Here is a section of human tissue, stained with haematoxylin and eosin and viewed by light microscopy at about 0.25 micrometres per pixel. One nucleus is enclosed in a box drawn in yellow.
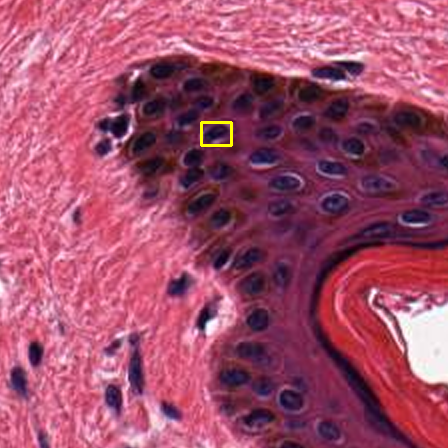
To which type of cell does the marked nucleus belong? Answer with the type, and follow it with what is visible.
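It is a keratinocyte. The nucleus is oval and dark purple, about the same size as the nuclei packed around it. A thin pale clear rim surrounds the nucleus, setting it apart from the cytoplasm. The cytoplasm is a modest rim of pinkish-purple without a sharp outline, blending into the neighbouring cells.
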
